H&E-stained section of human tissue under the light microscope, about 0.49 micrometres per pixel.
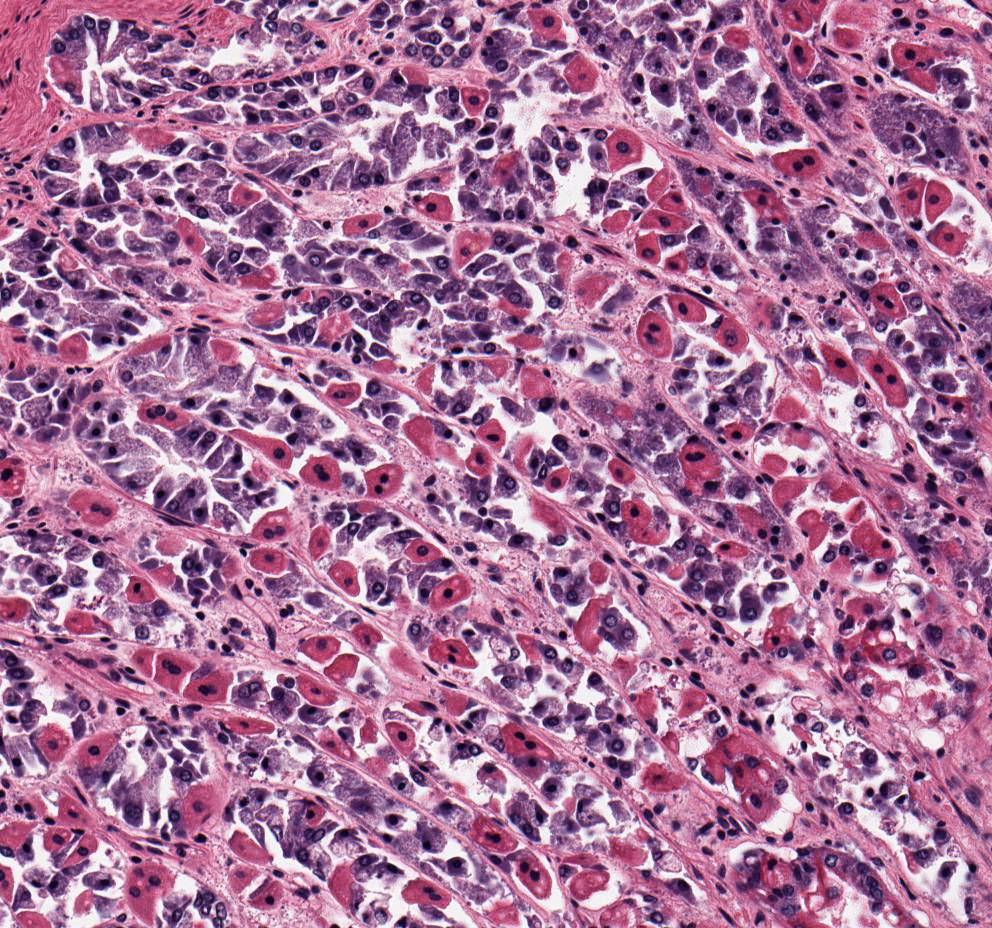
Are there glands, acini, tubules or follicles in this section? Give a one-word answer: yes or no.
Yes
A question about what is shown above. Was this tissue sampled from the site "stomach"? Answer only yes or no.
yes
